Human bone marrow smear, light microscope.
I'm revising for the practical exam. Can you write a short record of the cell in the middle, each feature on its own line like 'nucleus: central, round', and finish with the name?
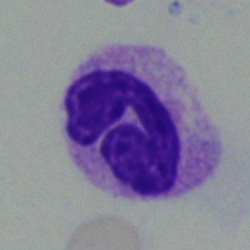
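Shape: roughly oval, smooth edge
Nuclear form: thick curved band bent into a horseshoe
Chromatin: dark purple, coarsely clumped
Nucleoli: none seen
Name: band neutrophil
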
